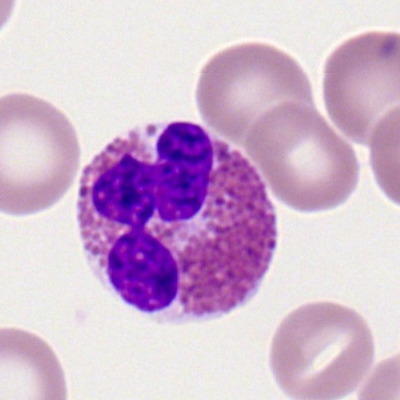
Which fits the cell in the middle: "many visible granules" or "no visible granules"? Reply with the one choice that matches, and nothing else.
Many visible granules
